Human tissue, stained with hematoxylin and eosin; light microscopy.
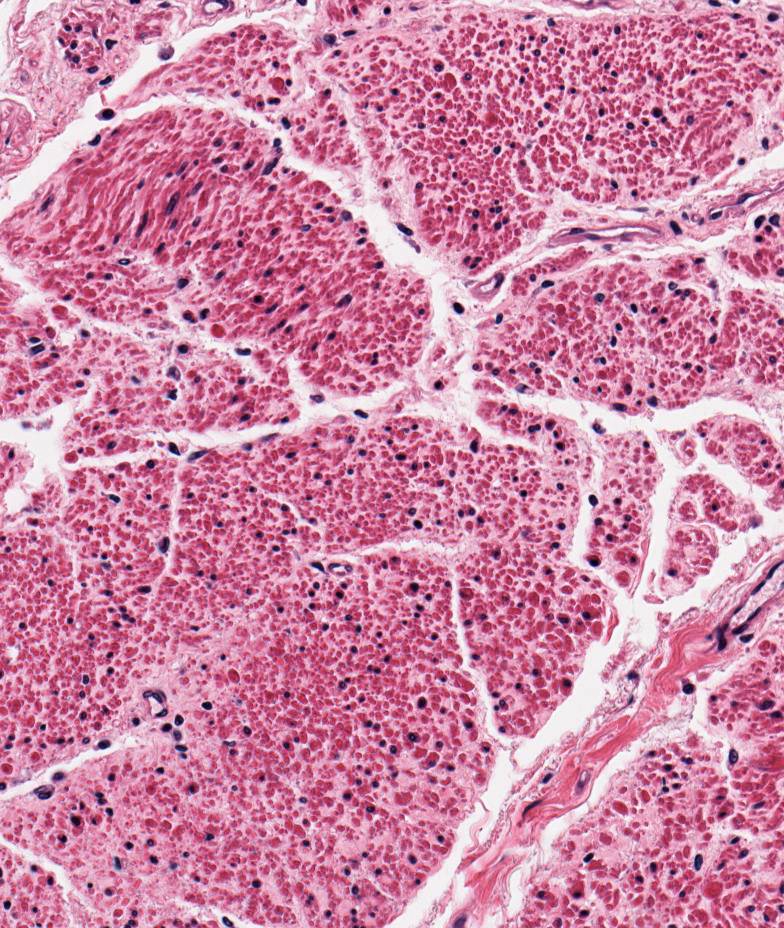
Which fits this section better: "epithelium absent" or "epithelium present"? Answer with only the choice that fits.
Epithelium absent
